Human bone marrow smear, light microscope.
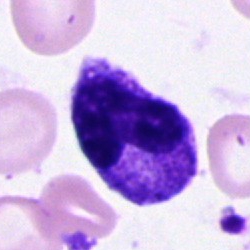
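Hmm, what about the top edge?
A paler, slightly ragged margin.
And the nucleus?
Very dark purple, dense clumped chromatin; its lower edge curves against cytoplasm that is lighter purple and finely speckled.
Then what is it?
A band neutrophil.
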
